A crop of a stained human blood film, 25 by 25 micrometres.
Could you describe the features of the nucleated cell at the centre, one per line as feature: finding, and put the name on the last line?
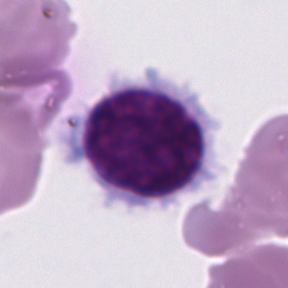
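Projections: fine, hair-like, all around the cell
Nucleus: fills most of the cell
Chromatin: coarse, clumped
Cytoplasm: narrow pale blue rim around the nucleus
Name: hairy cell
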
